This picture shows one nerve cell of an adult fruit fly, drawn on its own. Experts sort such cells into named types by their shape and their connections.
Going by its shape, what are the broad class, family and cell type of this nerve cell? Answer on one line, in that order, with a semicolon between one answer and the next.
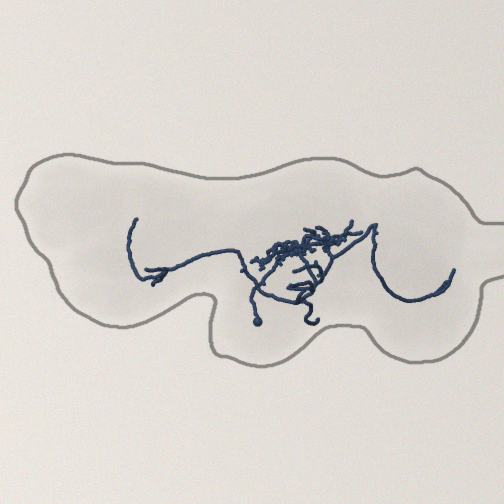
nerve-cord intrinsic neuron; hemilineage 12B; IN12B044_a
